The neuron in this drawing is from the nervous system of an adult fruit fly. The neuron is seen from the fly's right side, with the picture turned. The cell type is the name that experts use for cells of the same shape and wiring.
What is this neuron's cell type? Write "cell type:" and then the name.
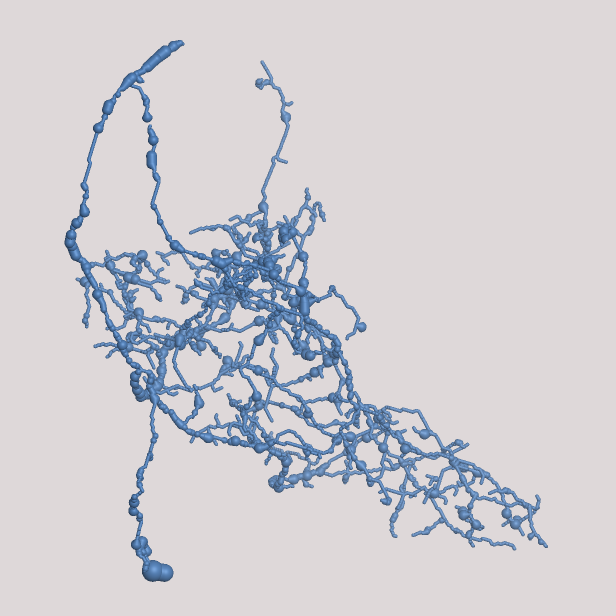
cell type: SMP058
